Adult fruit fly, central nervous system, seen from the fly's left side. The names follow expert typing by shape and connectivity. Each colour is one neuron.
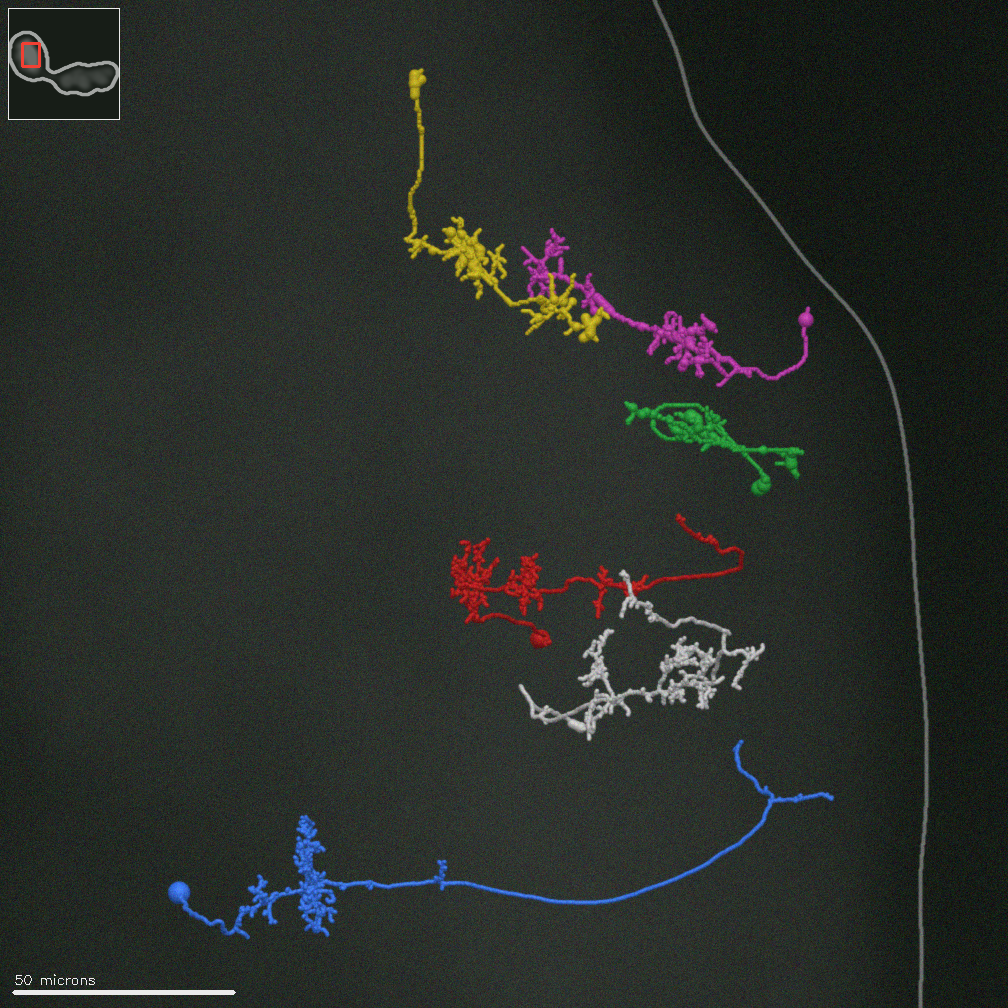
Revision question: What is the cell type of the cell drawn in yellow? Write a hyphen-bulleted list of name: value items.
- cell type: Mi4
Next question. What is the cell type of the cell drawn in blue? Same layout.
- cell type: TmY3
